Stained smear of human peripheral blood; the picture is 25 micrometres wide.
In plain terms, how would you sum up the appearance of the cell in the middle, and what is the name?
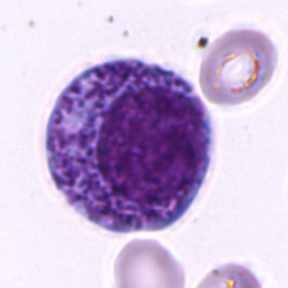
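Look at the cytoplasm first: it is packed with coarse dark purple granules, and some of them lie over the edge of the nucleus. To the left of the nucleus you can find a paler clear area. The nucleus itself stains a fairly even deep purple. The whole cell is about 15 micrometres across. This is a promyelocyte.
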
